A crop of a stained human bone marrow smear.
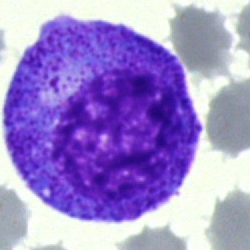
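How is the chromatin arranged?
In dark clumped masses with paler gaps between them.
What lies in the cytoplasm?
Many scattered dark purple granules, and a paler bluish patch at the upper left next to the nucleus, where the cytoplasm is widest.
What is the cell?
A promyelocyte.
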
